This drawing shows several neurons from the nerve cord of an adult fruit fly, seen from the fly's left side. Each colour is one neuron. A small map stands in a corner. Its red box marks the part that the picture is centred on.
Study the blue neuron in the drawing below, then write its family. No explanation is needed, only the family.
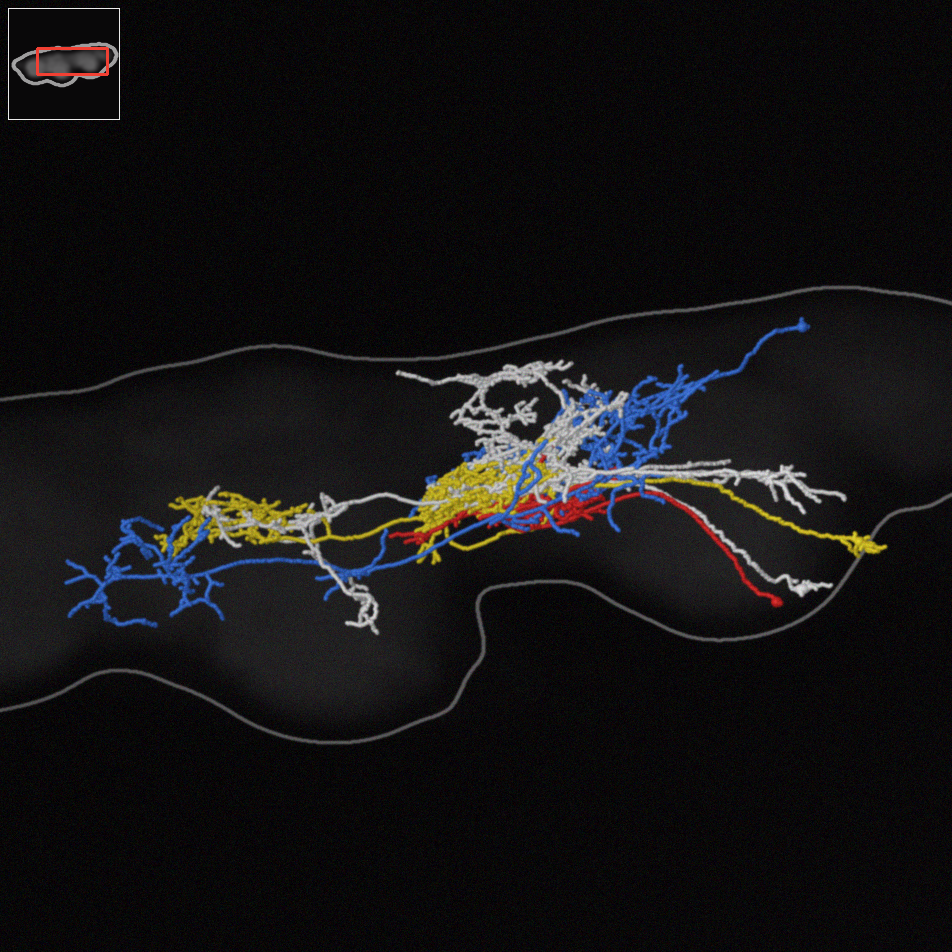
hemilineage 05B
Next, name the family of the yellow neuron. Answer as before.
hemilineage 05B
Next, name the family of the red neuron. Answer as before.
hemilineage 05B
